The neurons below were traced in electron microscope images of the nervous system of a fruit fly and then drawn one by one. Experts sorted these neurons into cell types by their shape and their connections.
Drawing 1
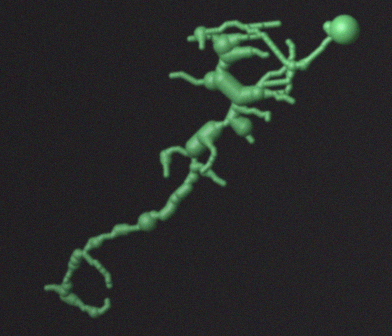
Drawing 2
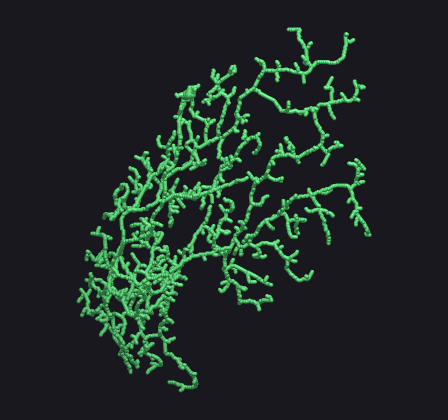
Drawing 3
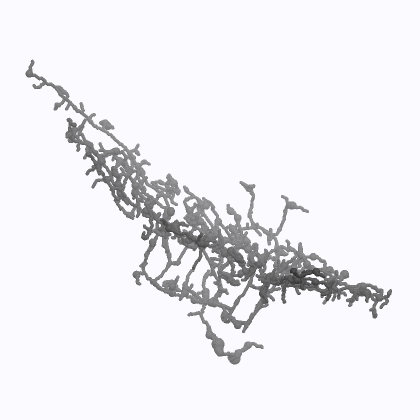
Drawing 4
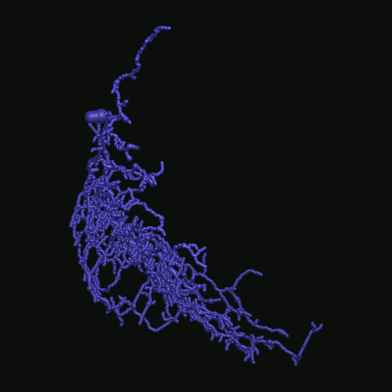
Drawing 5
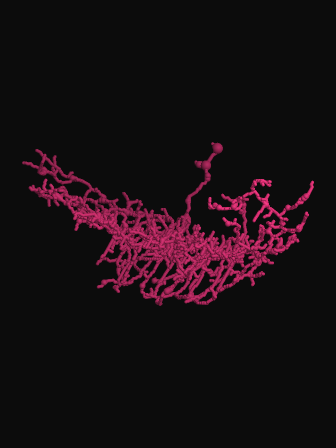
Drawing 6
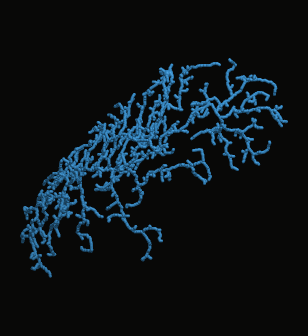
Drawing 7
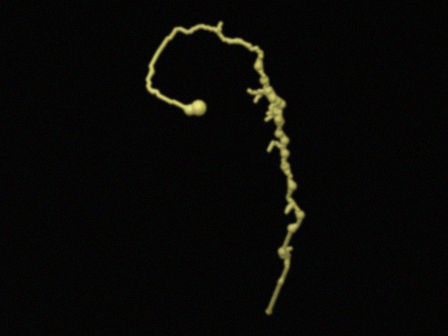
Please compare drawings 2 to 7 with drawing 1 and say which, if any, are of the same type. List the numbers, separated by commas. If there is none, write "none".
7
